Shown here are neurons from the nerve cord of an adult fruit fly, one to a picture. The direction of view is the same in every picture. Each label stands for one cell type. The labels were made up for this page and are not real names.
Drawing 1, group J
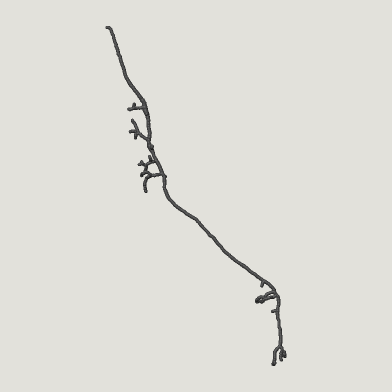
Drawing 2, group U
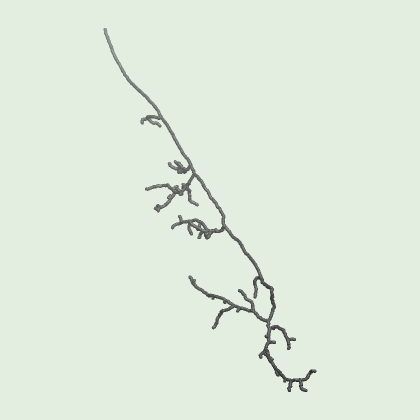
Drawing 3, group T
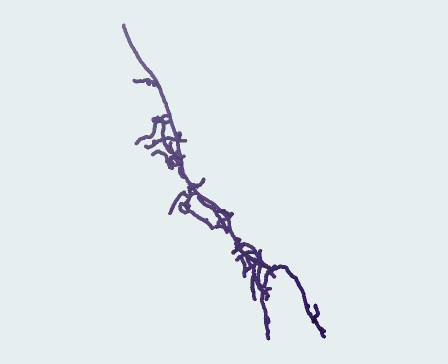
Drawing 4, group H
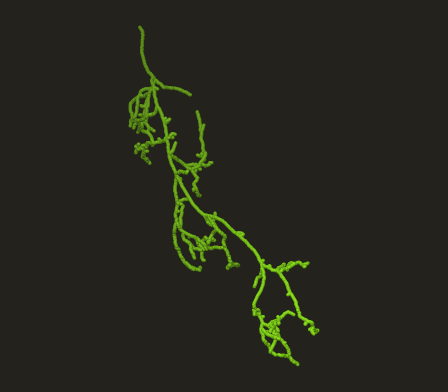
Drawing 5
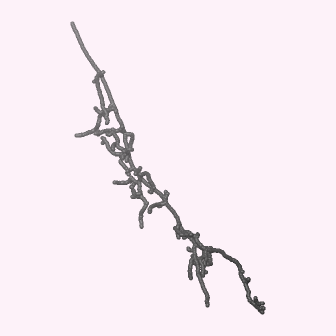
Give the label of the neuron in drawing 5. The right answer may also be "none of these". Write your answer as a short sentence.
It belongs to group T.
